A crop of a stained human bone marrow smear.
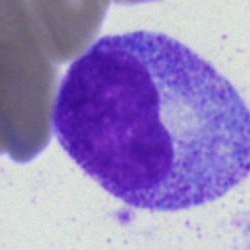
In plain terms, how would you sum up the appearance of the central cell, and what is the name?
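Sure, the nucleus sits toward the left of the cell, and it's indented on its right side, so it has a kidney shape. Right beside that indentation there's a paler zone of cytoplasm. Otherwise the cytoplasm is plentiful and bluish-lilac. That's a myelocyte.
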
